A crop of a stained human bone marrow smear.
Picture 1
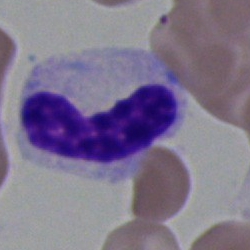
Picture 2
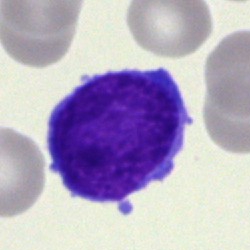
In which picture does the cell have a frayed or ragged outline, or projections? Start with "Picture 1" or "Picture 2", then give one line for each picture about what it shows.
Picture 2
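In picture 1: The cell outline is roughly round to oval with a smooth edge.
In picture 2: Small rounded blebs project from the surface, one clearly below the bottom edge.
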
